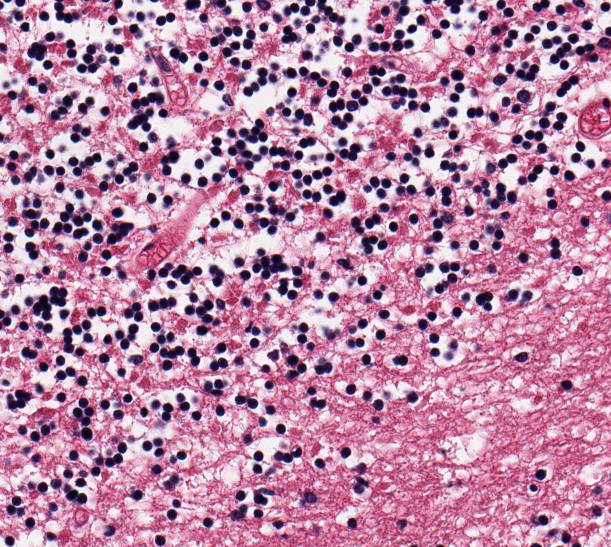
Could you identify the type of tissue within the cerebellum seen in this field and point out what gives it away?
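The part shown is the granular layer. Small, round, uniformly dark nuclei with barely any visible cytoplasm are densely packed across the upper and left parts.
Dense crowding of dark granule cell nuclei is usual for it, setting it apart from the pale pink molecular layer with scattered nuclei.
The lower right is finely fibrillary and pink, with only scattered nuclei.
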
